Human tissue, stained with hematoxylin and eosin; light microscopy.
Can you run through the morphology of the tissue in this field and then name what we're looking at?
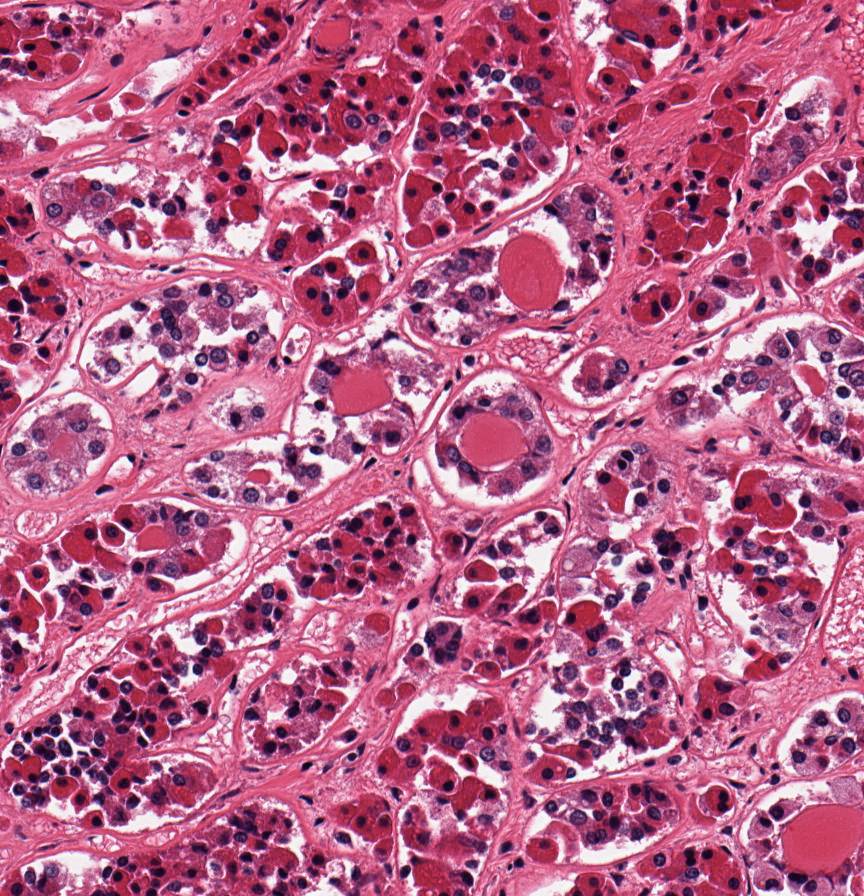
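Throughout the field, cells are arranged in rounded and oval nests divided by thin pink fibrous septa. Within the nests two kinds of cell are intermixed, one with deep red cytoplasm, the other with paler, granular purplish cytoplasm. The cells are polygonal, with abundant cytoplasm relative to their small, round, dark nuclei, and most cells have one nucleus. This is pituitary.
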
